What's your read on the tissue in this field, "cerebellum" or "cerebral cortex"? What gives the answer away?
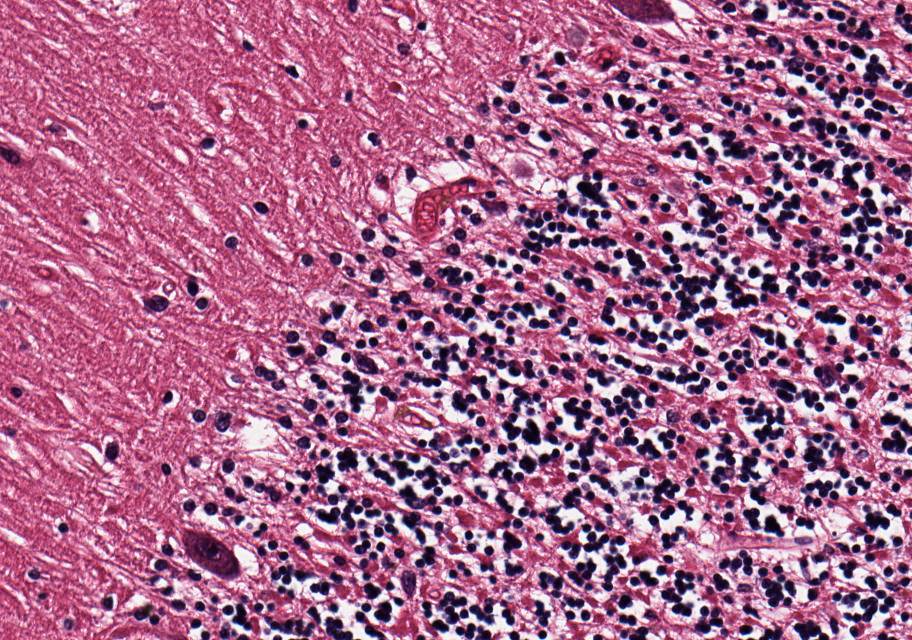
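It's cerebellum. An oblique boundary splits the field: pale pink and sparsely nucleated on the left, densely cellular on the right. The right side packs small, round, darkly staining nuclei with scant visible cytoplasm, with small clear spaces and thin pink fibrillary strands between.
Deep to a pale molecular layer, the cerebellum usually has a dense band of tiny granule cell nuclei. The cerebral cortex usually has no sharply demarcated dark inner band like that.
So the split decides it. A large neuron with abundant purple cytoplasm sits at lower left, near the boundary.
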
